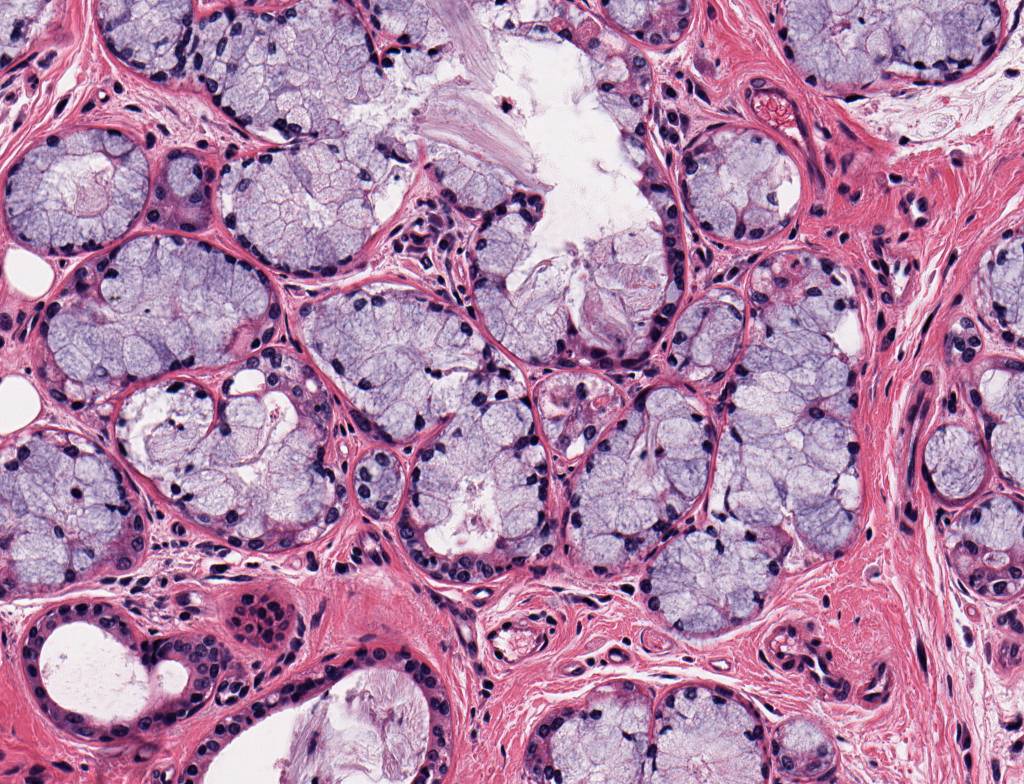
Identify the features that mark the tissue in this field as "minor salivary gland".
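This field is a minor salivary gland. First, rounded mucous acini fill most of the field, in clusters parted by bands of pink fibrous stroma.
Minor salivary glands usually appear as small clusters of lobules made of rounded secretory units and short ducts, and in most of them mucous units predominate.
Second, the acinar cells have pale grey-blue, foamy cytoplasm and small, dark nuclei flattened against the base of each acinus.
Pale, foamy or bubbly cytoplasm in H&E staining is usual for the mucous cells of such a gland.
Third, at the lower left, ducts with open lumens are lined by cuboidal cells with pink cytoplasm and round nuclei, in keeping with the duct part of the gland.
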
